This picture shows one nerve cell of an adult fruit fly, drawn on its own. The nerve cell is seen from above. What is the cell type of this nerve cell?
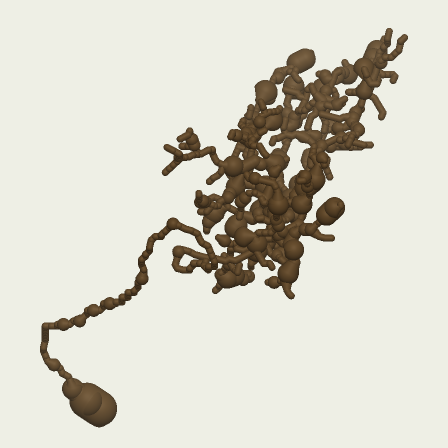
Li14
